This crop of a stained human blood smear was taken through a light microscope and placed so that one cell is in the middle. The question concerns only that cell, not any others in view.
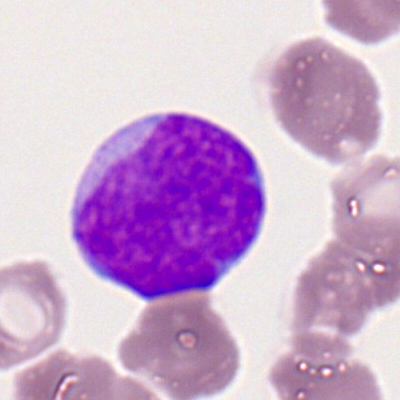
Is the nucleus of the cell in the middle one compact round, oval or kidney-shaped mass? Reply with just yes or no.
Yes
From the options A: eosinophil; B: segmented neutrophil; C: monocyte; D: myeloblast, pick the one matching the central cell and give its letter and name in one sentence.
According to option D, which is correct, the cell in the middle is a myeloblast.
